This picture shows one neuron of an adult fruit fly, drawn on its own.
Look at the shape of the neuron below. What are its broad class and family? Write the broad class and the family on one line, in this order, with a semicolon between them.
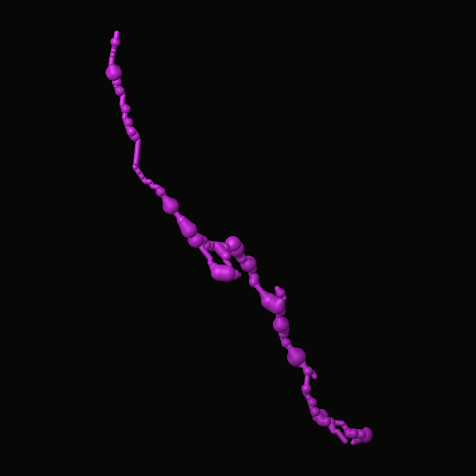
sensory neuron entering the nerve cord; class mechanosensory tactile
